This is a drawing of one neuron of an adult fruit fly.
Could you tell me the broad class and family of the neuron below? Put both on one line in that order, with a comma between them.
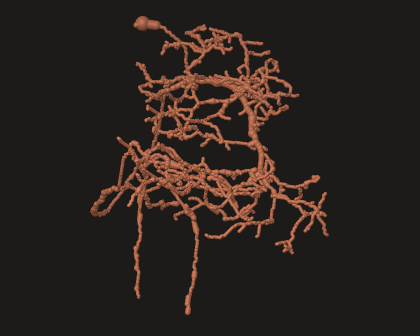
central-brain intrinsic neuron, hemilineage PSp2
